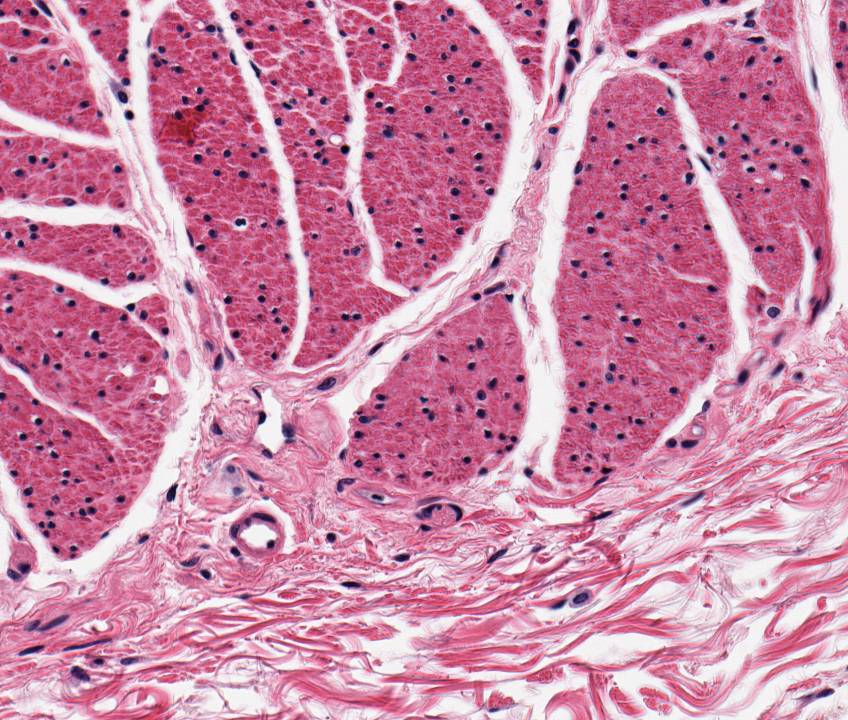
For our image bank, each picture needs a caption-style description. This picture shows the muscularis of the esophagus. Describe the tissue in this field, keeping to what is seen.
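Since these muscle bundles are cut in cross section, each one shows a finely stippled mosaic of many small cell profiles. Notice the dark nuclei scattered evenly right through the bundle interiors, not just along their edges, and most look small and round in profile. The cytoplasm, meanwhile, takes a deep pink-red stain.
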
